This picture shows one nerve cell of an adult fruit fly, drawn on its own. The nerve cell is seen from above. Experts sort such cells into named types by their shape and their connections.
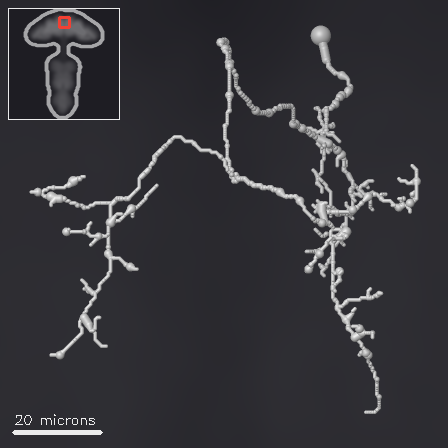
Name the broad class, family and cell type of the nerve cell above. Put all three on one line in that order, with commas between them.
central-brain intrinsic neuron, hemilineage FLAa3, CB1026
